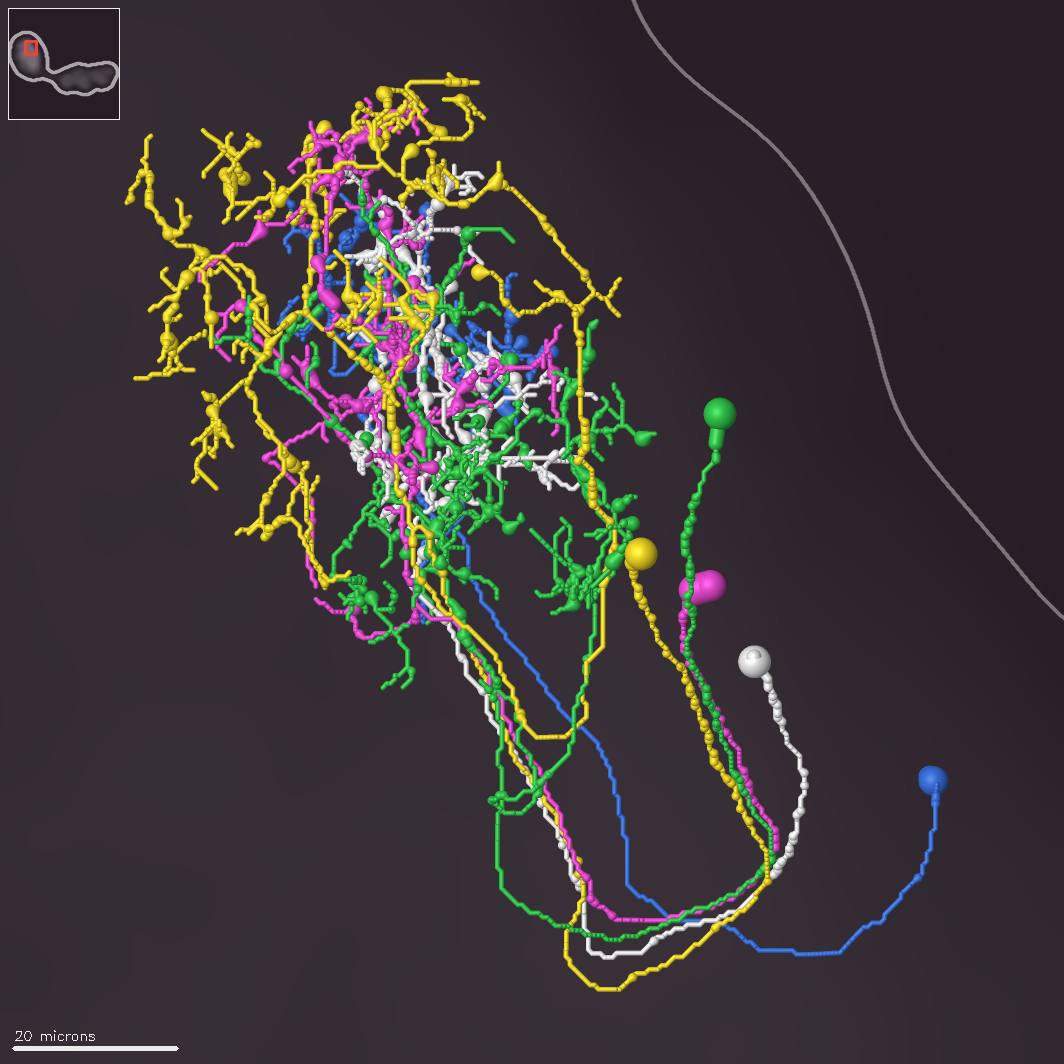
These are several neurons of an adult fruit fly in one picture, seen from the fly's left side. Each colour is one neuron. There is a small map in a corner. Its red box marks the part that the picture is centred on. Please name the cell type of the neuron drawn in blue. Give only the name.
LHPV2b1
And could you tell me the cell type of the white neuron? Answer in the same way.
LHPV2a5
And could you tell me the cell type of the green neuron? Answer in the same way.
LHPV2a3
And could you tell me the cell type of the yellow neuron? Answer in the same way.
LHPV2b4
